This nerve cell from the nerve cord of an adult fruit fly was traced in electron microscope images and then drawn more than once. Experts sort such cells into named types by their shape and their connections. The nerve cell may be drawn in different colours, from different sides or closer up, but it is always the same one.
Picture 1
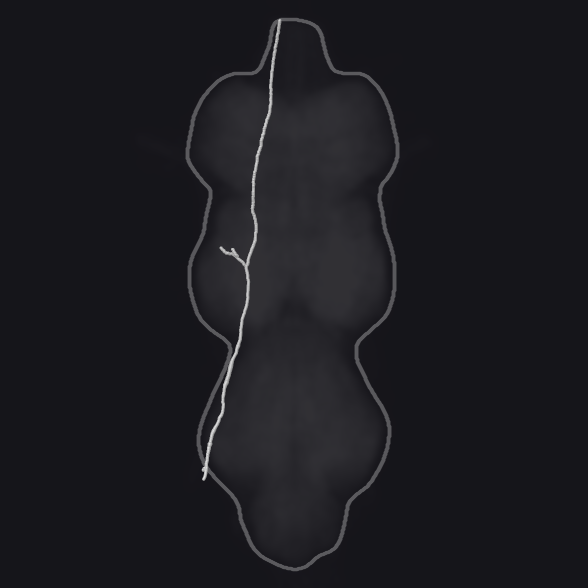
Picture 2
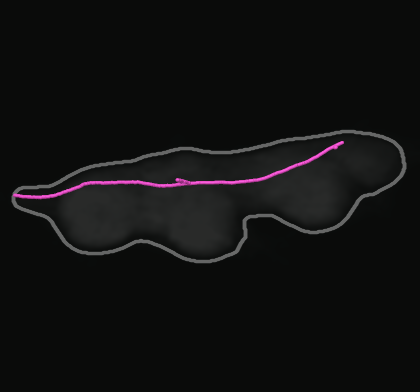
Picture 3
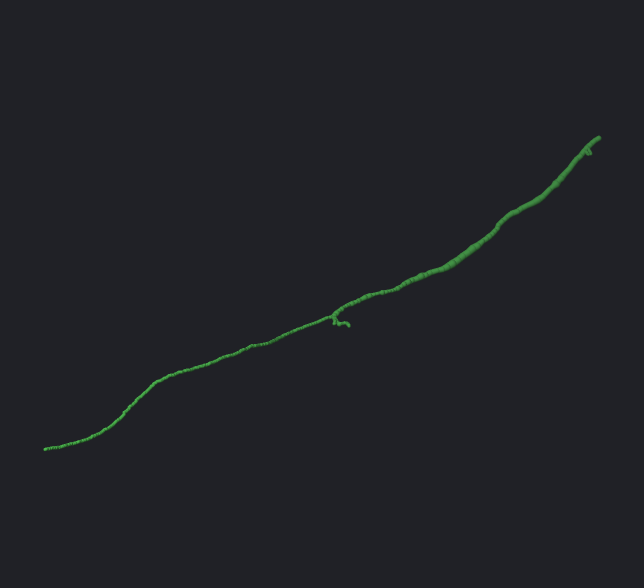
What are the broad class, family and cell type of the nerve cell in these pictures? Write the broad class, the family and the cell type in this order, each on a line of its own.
sensory neuron ascending to the brain
class mechanosensory proprioceptive
SApp01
